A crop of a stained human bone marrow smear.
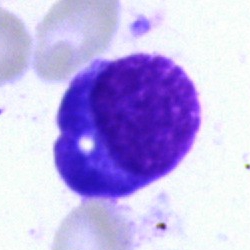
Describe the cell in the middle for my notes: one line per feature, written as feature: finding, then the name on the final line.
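Cytoplasm: deep blue, a crescent along the left and lower side of the nucleus
Vacuole: just one, small, round and clear, in the lower left cytoplasm
Outline: rounded, with a small notch on its left edge
Cell: plasma cell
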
